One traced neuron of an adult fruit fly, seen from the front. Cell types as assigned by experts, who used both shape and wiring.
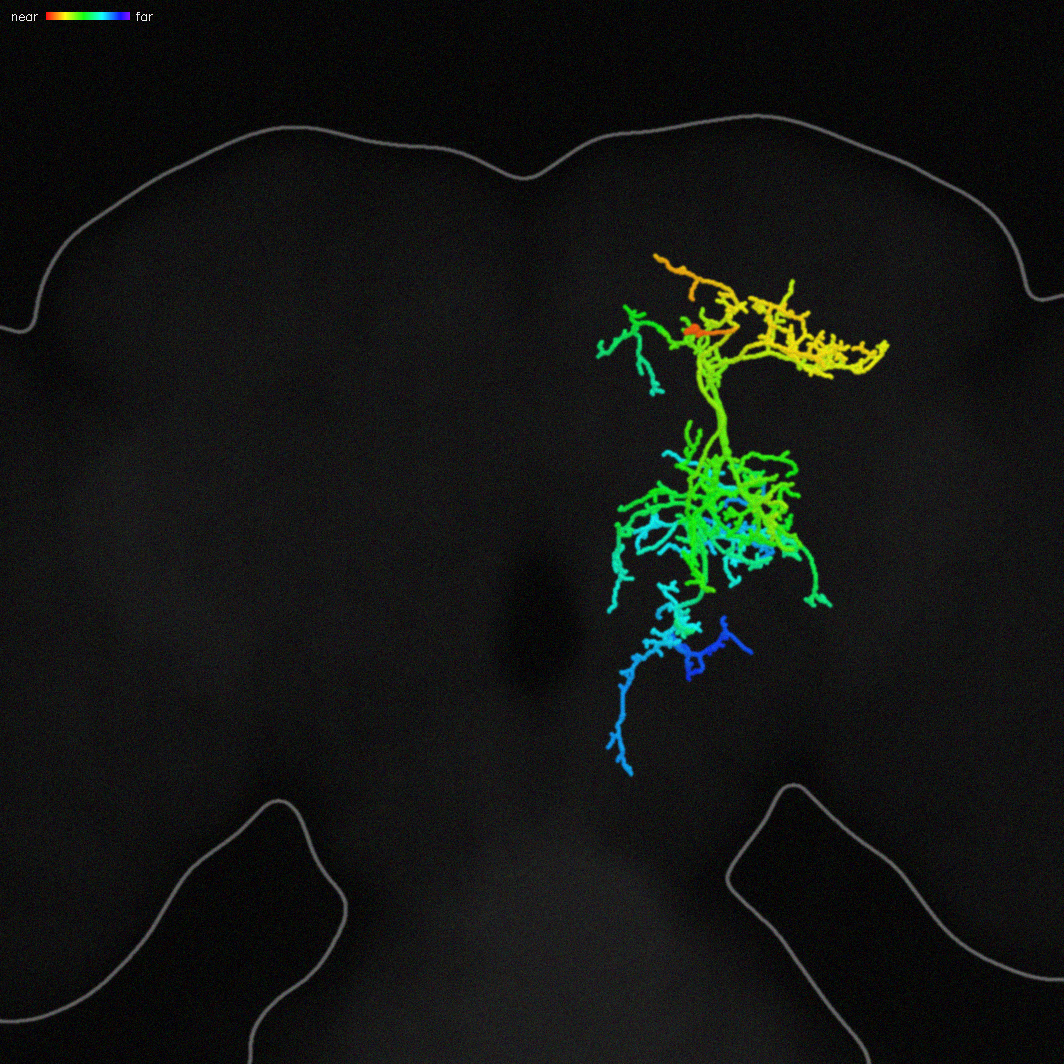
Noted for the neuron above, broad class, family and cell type: central-brain intrinsic neuron; hemilineage CREa2_ventral; LAL026_b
